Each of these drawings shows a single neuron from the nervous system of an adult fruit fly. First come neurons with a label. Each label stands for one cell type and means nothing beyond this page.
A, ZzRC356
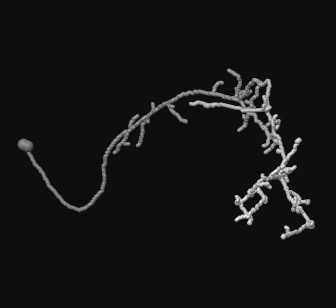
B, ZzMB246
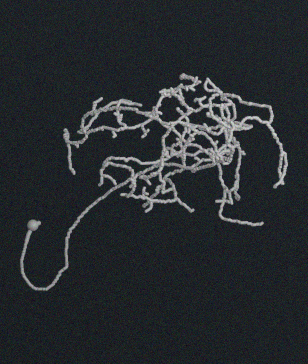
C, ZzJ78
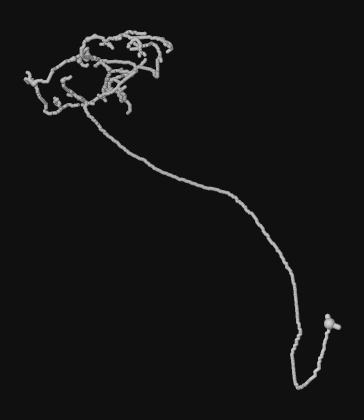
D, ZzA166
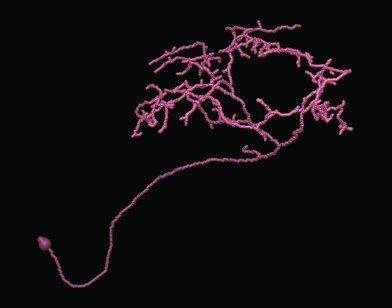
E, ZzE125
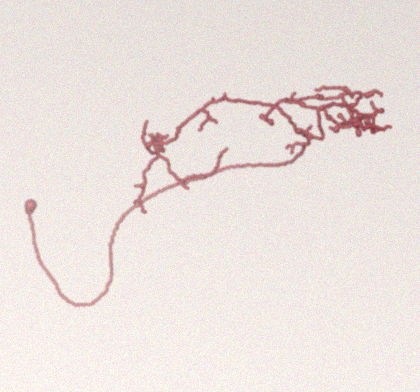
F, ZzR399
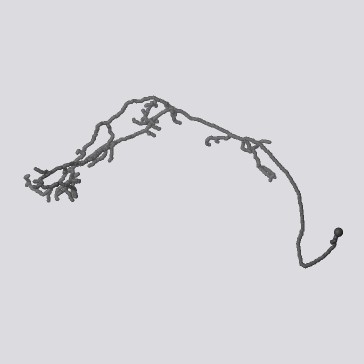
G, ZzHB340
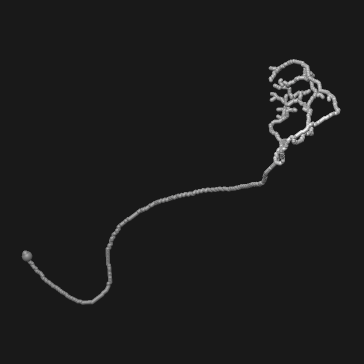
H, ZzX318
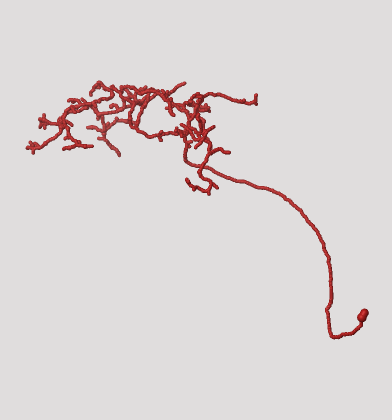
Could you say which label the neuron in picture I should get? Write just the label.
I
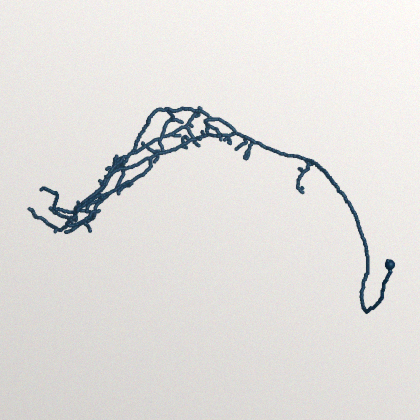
ZzR399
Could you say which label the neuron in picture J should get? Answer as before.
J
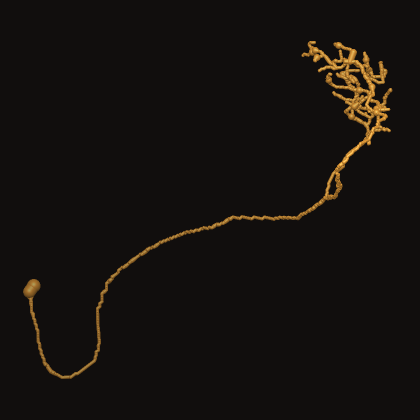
ZzHB340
